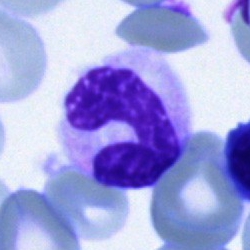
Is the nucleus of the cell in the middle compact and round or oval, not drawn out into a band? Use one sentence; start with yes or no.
No, the nucleus of this cell is a bent band with no separate lobes.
